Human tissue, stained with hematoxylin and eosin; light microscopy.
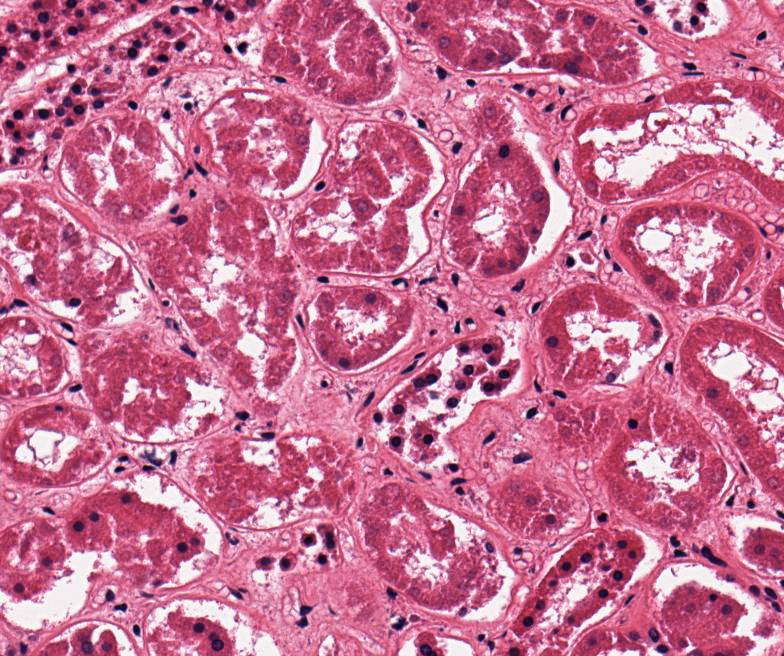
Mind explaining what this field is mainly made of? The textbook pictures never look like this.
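This field shows the cortical labyrinth of the kidney. Packed tubules cut in round and oblique section fill it; no glomerulus is present. Their cuboidal to low columnar cells have abundant, granular, deeply eosinophilic cytoplasm.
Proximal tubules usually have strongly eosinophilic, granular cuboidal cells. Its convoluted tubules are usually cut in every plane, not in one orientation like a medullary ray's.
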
